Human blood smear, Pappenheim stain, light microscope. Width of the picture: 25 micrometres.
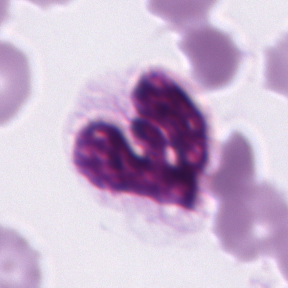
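Segmented neutrophil, centre of field, stained peripheral blood smear. Chromatin dark purple, coarsely clumped, small paler patches between clumps. Cytoplasm pale pinkish-lilac, not blue; no large orange-red granules. Outline roughly round, edge faint and ill-defined.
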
